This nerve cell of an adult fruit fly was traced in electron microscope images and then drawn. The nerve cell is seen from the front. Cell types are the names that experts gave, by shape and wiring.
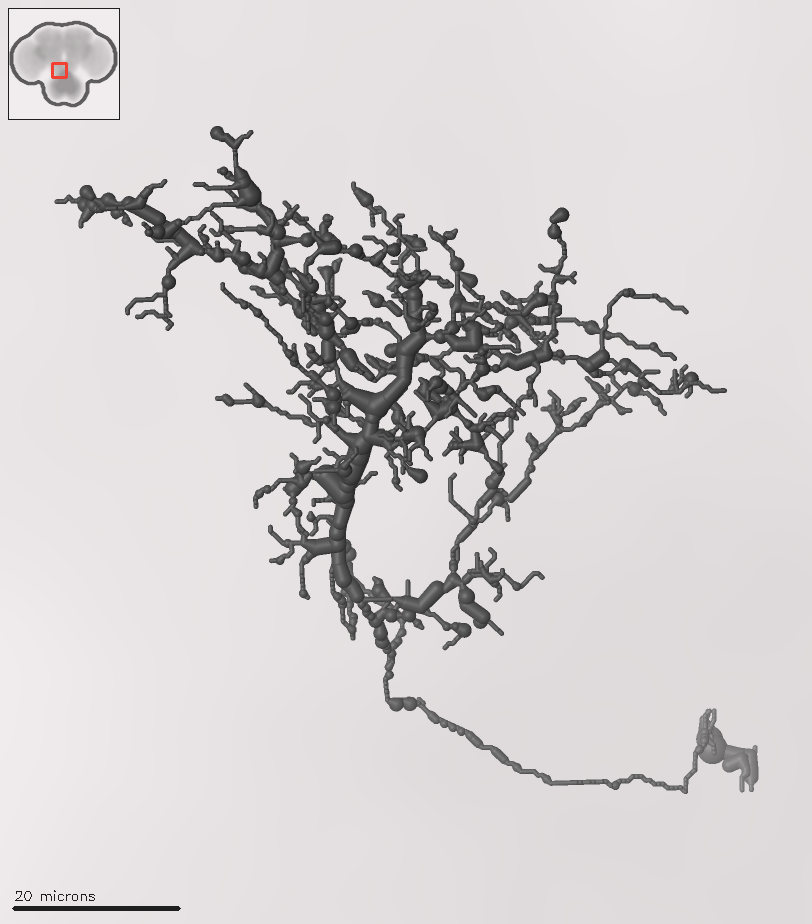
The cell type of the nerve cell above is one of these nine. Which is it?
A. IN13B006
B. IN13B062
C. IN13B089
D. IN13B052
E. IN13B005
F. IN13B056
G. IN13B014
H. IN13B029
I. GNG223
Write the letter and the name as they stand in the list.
I. GNG223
